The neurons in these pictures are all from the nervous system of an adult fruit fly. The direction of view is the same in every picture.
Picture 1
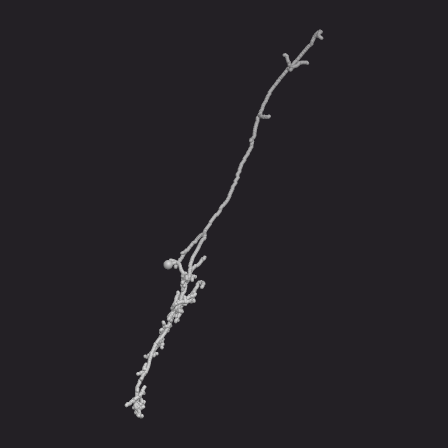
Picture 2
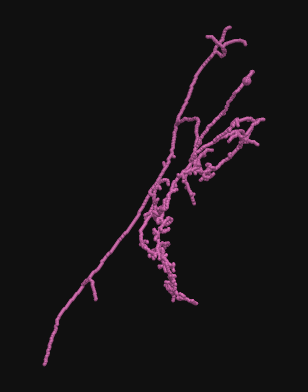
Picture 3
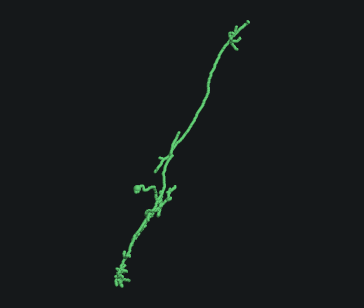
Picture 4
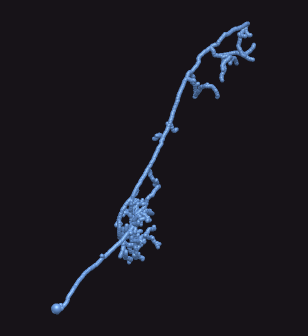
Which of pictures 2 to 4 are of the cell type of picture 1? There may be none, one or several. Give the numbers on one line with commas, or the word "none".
2, 3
